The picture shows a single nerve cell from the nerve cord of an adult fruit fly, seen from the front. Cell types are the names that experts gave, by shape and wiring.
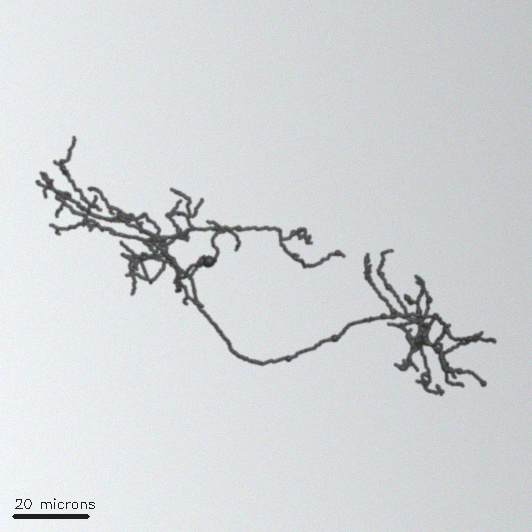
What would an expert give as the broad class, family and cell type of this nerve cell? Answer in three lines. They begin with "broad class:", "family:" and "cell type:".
broad class: nerve-cord intrinsic neuron
family: hemilineage 01A
cell type: IN01A078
